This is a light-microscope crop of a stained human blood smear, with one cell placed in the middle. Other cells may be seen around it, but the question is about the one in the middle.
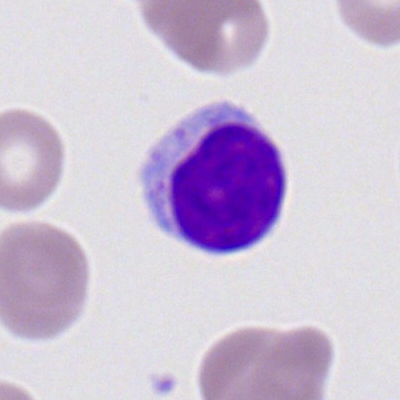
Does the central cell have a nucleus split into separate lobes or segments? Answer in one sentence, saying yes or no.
No, its nucleus is undivided, compact and round, oval or kidney-shaped.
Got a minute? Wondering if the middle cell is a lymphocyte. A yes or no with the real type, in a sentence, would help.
Yes, the cell that lies centrally is a lymphocyte.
